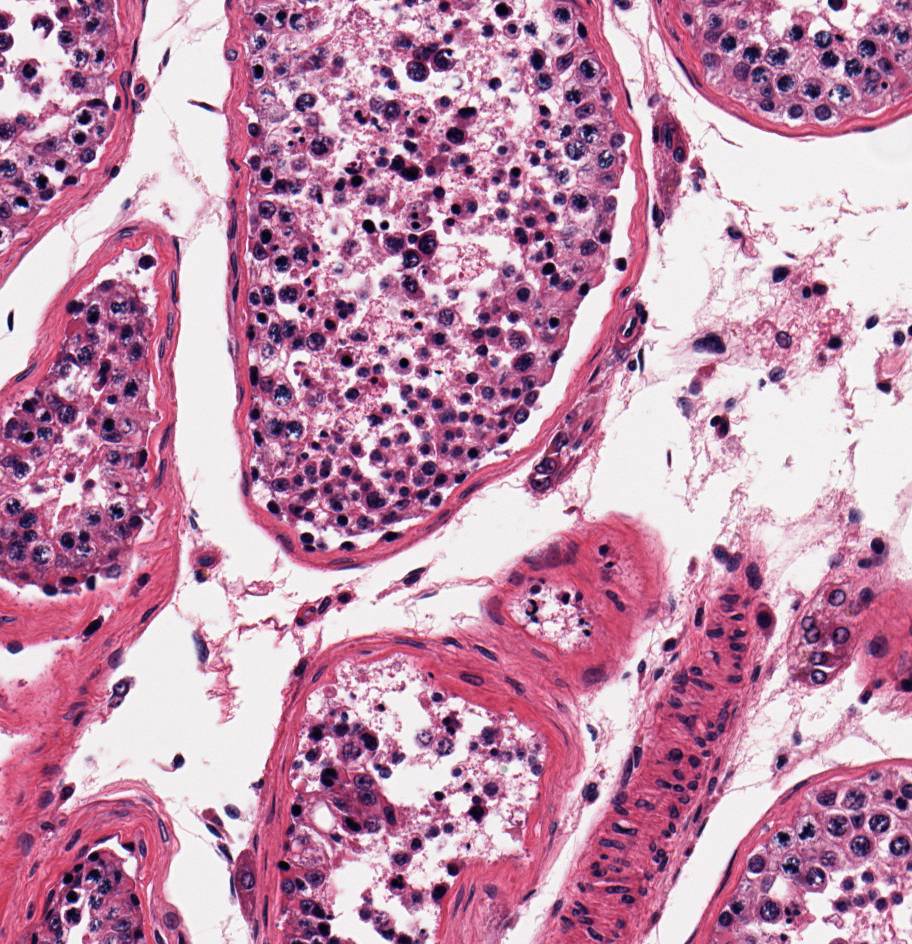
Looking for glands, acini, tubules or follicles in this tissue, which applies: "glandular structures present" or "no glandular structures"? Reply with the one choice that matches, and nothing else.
Glandular structures present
